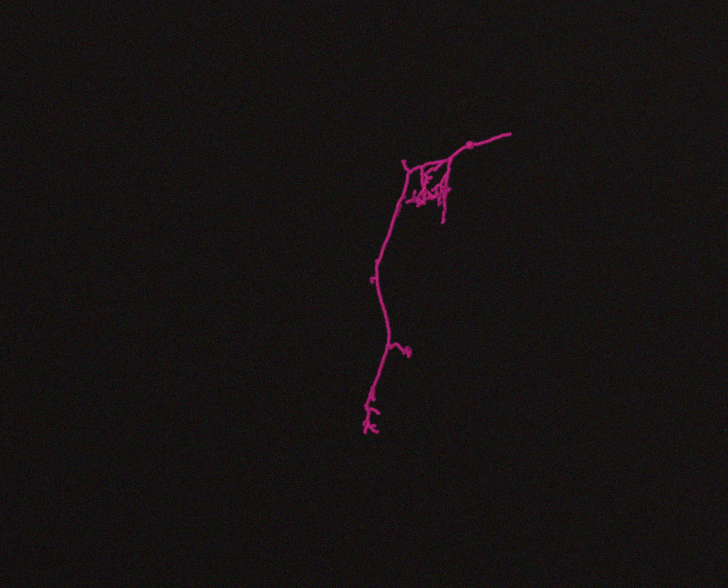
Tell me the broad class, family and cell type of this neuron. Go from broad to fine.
sensory neuron entering the nerve cord; class mechanosensory proprioceptive; SNpp31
